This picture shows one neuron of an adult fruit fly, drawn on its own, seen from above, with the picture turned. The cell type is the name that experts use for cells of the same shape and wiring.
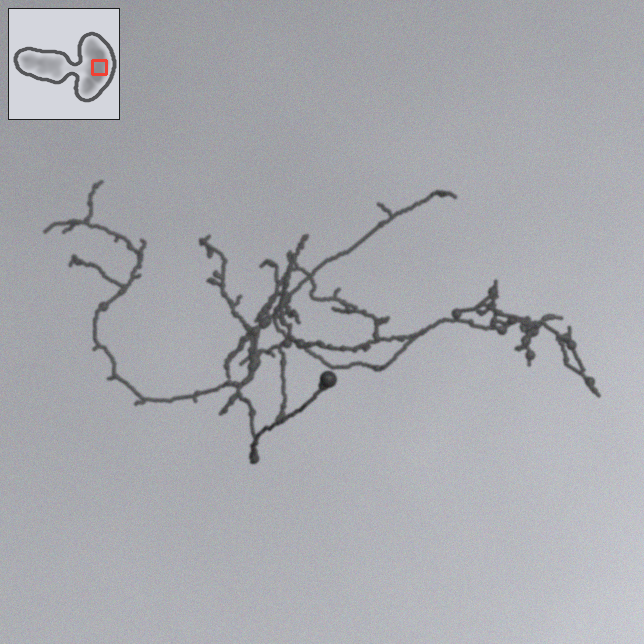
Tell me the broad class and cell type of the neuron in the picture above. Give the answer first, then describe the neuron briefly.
It is a central-brain intrinsic neuron. The cell type is SMP438. It lies in the brain. Its cell body lies in the middle of the picture. Dozens of branch ends can be seen.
